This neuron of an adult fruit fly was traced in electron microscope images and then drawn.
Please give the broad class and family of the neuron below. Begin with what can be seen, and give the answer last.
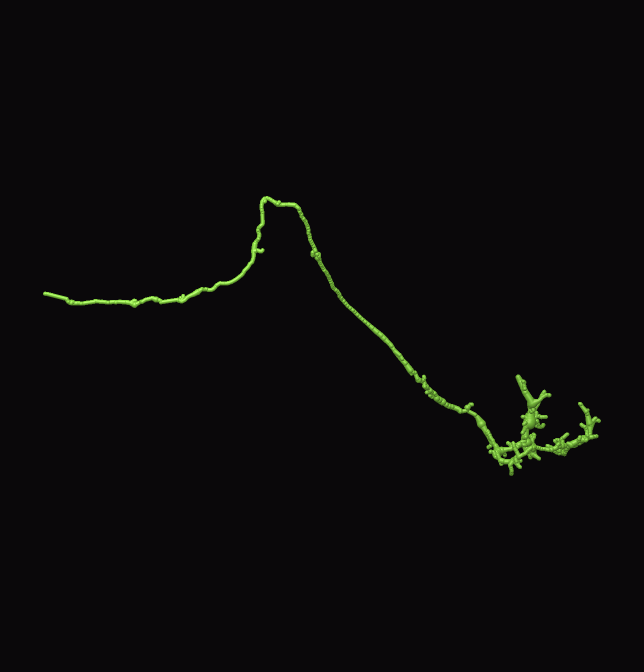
The drawing shows no cell body. As drawn here it is wider than it is tall. Its broad class is sensory neuron entering the brain. The name of its family is class olfactory.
